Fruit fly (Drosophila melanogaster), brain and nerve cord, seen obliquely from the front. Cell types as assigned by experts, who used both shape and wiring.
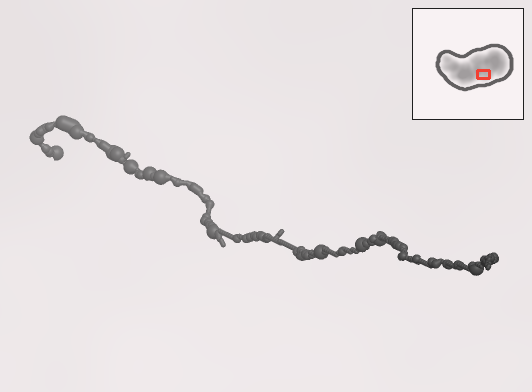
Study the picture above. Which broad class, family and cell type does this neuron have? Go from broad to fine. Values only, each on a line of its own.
sensory neuron entering the brain
class mechanosensory
JO-CL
